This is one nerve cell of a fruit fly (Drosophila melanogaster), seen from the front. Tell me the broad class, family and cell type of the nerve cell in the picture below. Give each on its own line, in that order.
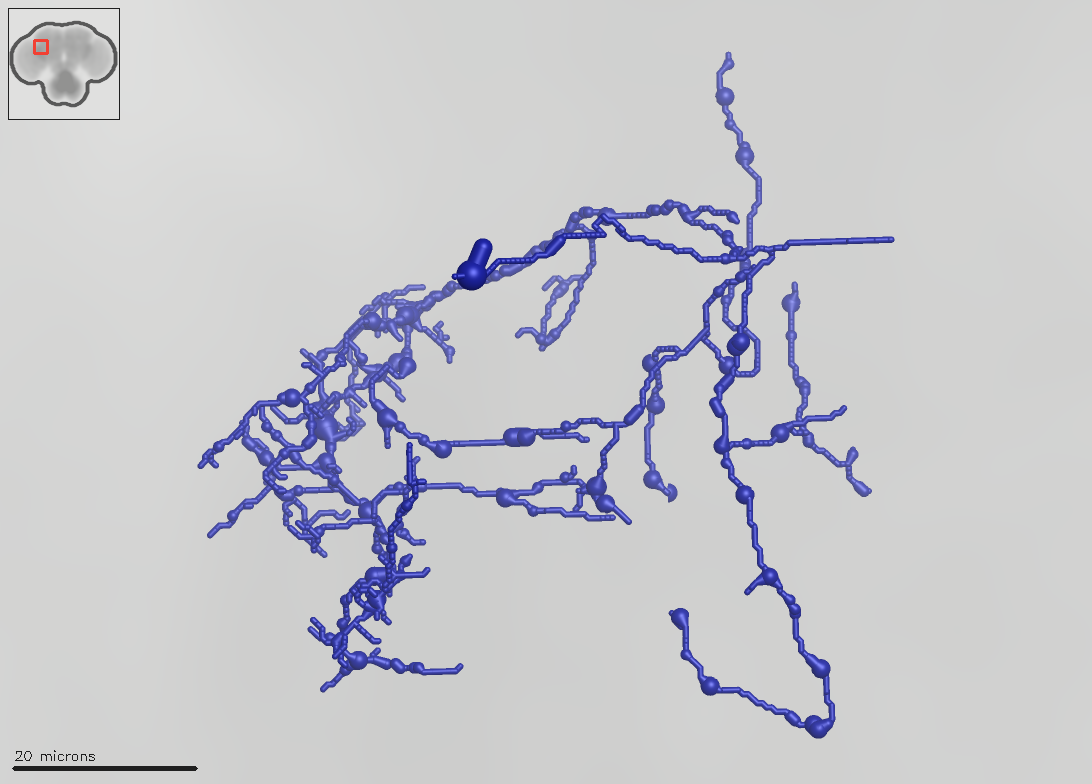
central-brain intrinsic neuron
hemilineage VLPl&d1_dorsal
CB2323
